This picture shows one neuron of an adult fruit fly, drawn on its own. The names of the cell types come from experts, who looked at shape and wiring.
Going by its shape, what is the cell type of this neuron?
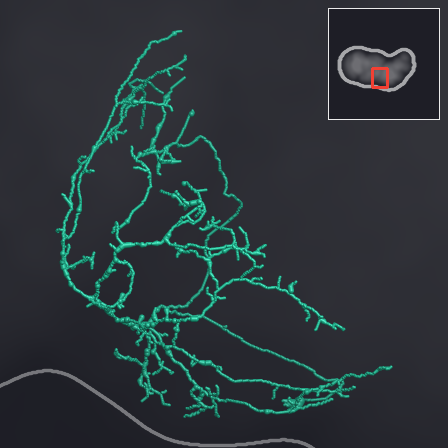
IN04B072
